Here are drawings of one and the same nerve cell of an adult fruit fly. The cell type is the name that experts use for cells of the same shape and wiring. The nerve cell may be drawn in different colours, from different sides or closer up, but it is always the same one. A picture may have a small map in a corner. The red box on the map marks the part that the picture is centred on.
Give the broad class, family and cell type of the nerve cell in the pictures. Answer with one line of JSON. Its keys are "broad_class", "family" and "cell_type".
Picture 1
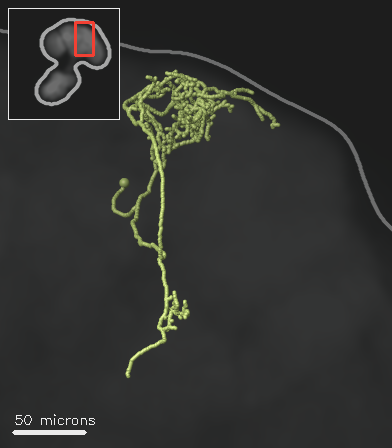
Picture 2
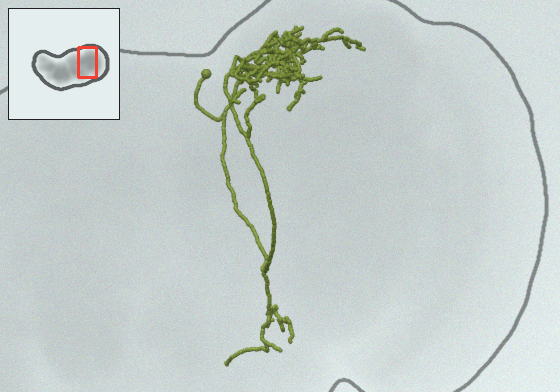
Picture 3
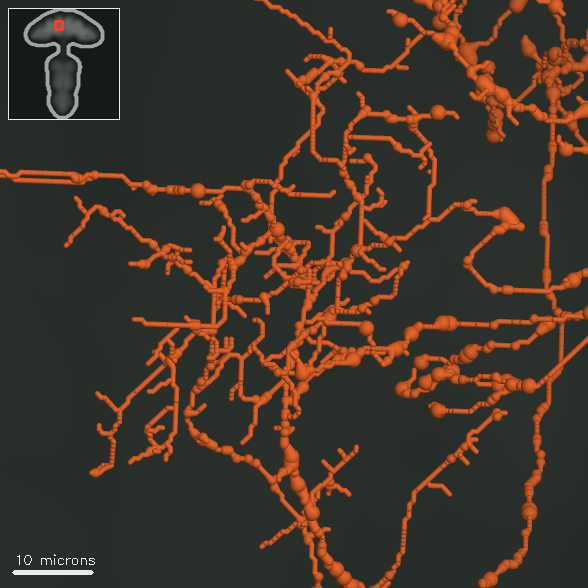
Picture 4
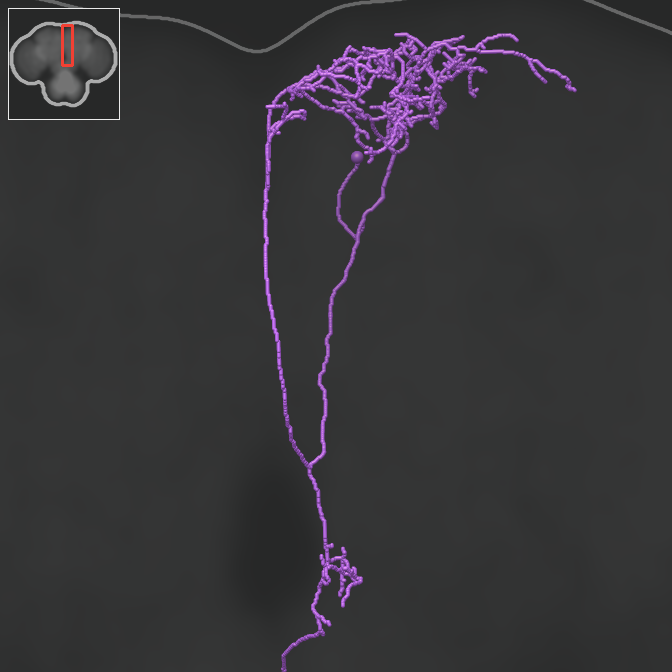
{"broad_class": "central-brain intrinsic neuron", "family": "hemilineage DM2_central", "cell_type": "CB2539"}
